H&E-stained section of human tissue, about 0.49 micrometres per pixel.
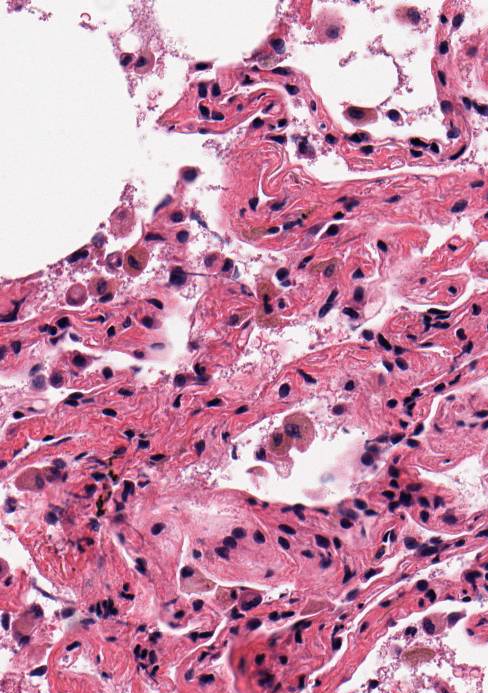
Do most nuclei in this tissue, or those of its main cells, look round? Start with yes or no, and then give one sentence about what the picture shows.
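No. The nuclei within the walls are mostly small, dark and elongated or spindle-shaped.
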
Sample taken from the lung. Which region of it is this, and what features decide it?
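The part shown is the alveolus, seen as a network of branching pink walls around irregular empty spaces, the largest at upper left.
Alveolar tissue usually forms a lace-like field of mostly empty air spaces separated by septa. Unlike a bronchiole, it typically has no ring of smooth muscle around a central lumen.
In keeping with this, no glands or bundles of smooth muscle are present. Here the walls are widened by dense, wavy, strongly eosinophilic collagen, and wispy pale pink granular material with scattered debris lies in the spaces near the top.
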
